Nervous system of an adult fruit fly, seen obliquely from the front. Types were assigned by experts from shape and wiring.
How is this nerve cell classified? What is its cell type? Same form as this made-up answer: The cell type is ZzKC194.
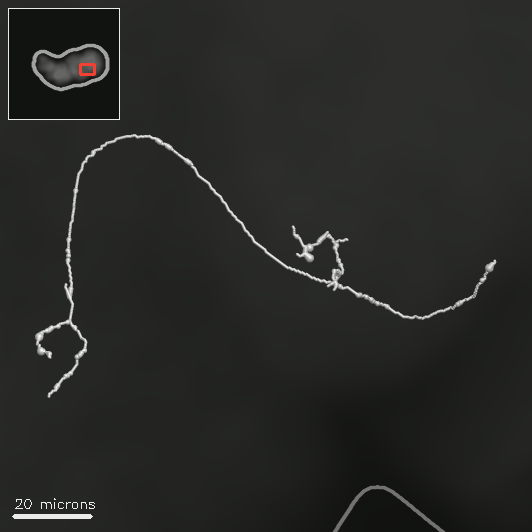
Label: The cell type is ORN_VC3.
